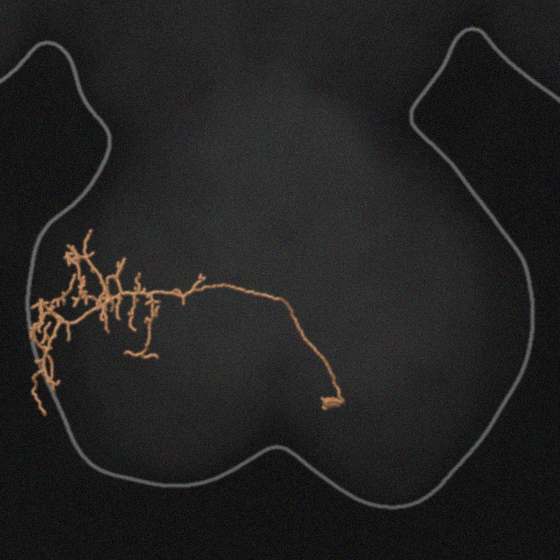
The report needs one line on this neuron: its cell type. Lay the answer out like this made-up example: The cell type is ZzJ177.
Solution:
The cell type is IN12B040.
